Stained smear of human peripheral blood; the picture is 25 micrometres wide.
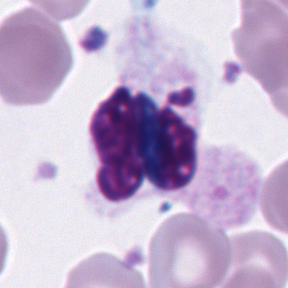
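Segmented neutrophil in a stained smear of peripheral blood. Its chromatin is dark purple and densely clumped. Pale cytoplasm, lying mostly above and to the lower right of the nucleus, contains fine pinkish-lilac granules. The cell outline is irregular and faint.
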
